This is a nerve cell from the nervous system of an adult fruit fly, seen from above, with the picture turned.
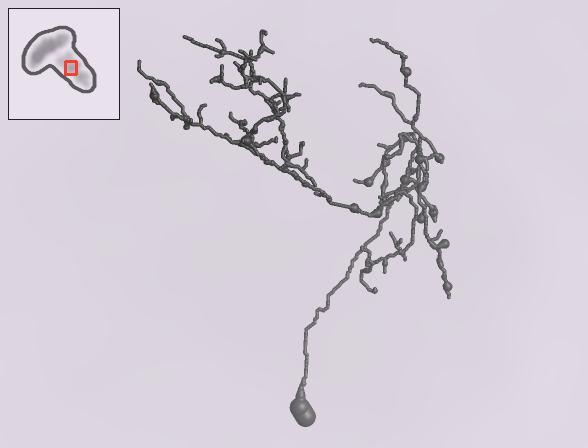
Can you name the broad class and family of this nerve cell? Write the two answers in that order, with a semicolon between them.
nerve-cord intrinsic neuron; hemilineage 01B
